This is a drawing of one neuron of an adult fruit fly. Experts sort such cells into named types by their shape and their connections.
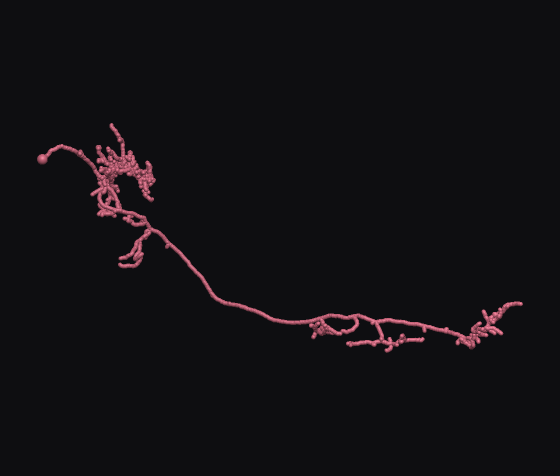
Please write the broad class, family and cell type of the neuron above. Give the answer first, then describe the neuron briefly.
This is a descending neuron. Its family is hemilineage WEDd1. The cell type is DNae008. As drawn here it is wider than it is tall.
